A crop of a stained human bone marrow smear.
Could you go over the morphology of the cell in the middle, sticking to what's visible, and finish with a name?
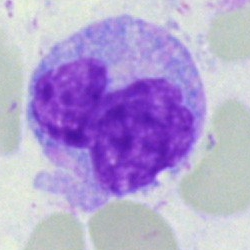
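Checking the chromatin, it is moderately clumped, with paler spaces between the clumps. The cytoplasm is pale grey-blue, and a pale irregular extension of it juts out at the lower left. This is a monocyte.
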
